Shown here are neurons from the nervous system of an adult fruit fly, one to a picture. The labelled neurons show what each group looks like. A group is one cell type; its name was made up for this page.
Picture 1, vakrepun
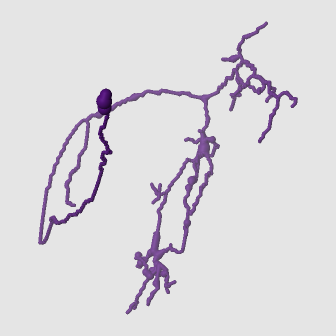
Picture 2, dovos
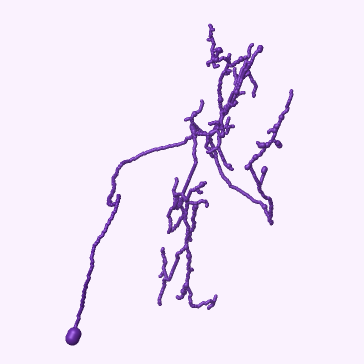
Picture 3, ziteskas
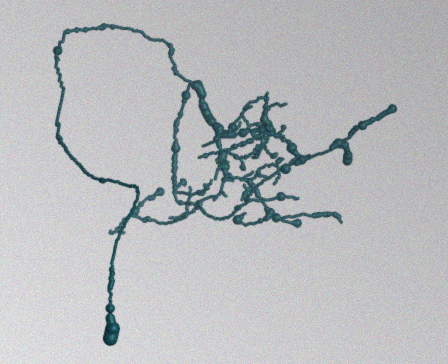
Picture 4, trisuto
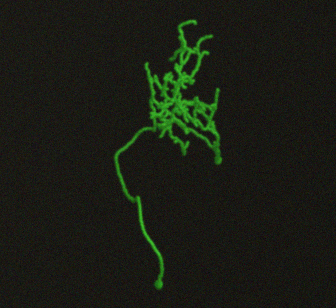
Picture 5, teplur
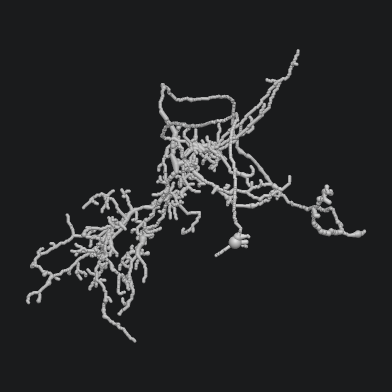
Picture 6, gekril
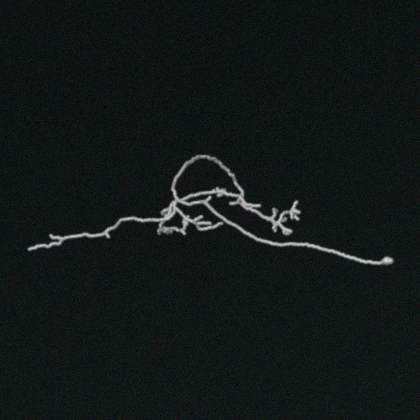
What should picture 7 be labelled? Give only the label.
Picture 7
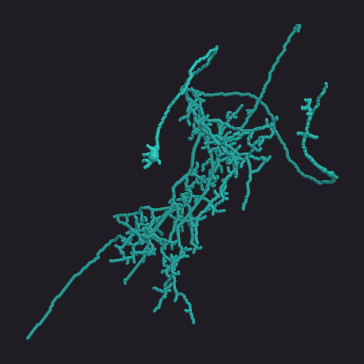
teplur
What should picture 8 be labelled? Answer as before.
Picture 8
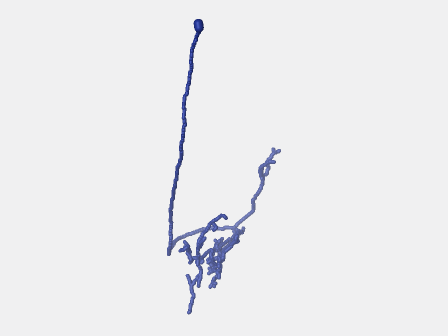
vakrepun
